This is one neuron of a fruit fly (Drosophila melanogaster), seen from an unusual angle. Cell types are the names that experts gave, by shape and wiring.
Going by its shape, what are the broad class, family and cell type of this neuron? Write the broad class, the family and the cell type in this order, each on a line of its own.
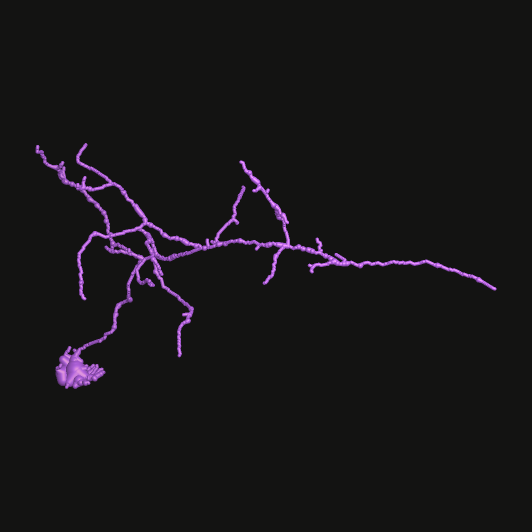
motor neuron of the nerve cord
hemilineage 15B
Acc. ti flexor MN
